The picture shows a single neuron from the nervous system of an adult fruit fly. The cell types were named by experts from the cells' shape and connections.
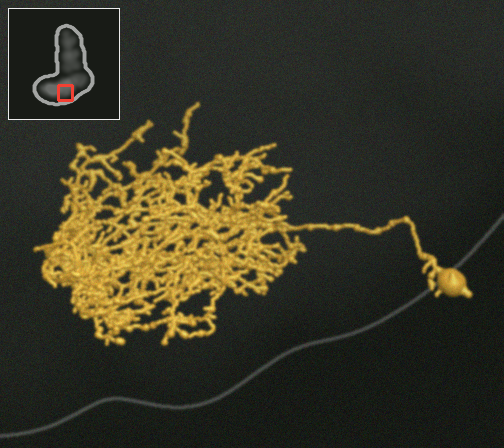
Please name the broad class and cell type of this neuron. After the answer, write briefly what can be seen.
It is a central-brain intrinsic neuron. The cell type is GNG592. In this view it is wider than it is tall.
